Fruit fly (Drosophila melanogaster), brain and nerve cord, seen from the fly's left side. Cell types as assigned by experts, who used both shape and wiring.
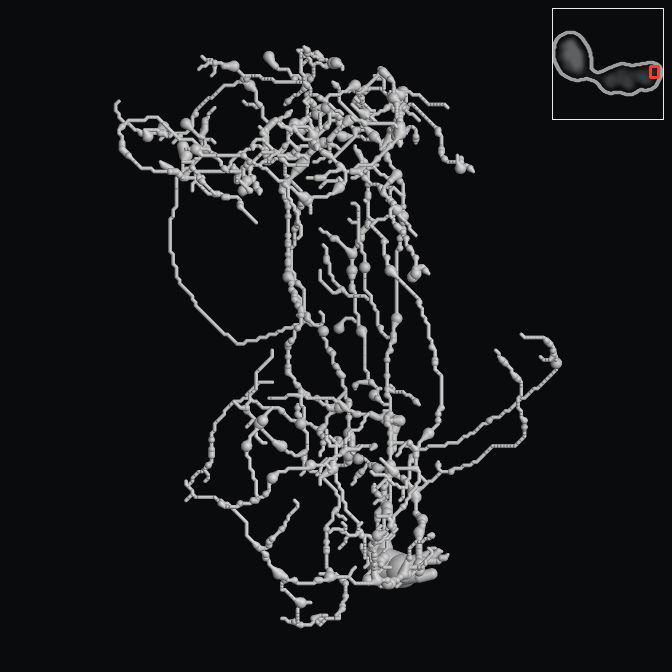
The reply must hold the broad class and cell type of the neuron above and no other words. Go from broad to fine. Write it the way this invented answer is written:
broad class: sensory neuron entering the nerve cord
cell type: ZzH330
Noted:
broad class: nerve-cord intrinsic neuron
cell type: INXXX283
